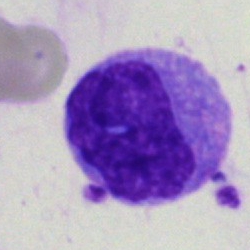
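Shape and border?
Roughly round, smooth.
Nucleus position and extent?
Fills the left and lower part, more than half the cell.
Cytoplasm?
Pale lilac crescent on the right side.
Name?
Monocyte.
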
